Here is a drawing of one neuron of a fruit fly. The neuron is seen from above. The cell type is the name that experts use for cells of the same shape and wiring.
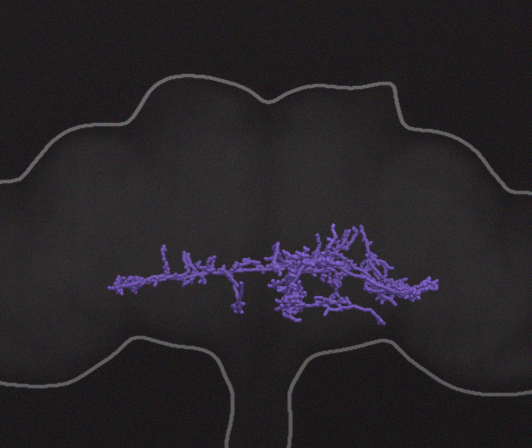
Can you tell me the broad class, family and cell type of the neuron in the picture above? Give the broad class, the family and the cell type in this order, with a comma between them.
central-brain intrinsic neuron, hemilineage DM1_antero_ventral, ATL030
